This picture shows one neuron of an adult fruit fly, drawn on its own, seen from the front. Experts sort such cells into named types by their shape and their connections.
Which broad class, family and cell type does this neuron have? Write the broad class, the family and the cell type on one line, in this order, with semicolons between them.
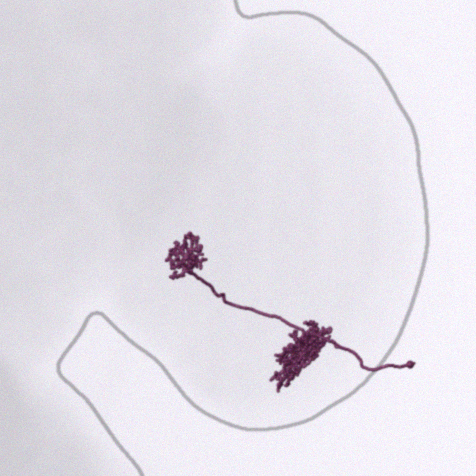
optic-lobe intrinsic neuron; Tm; Tm32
